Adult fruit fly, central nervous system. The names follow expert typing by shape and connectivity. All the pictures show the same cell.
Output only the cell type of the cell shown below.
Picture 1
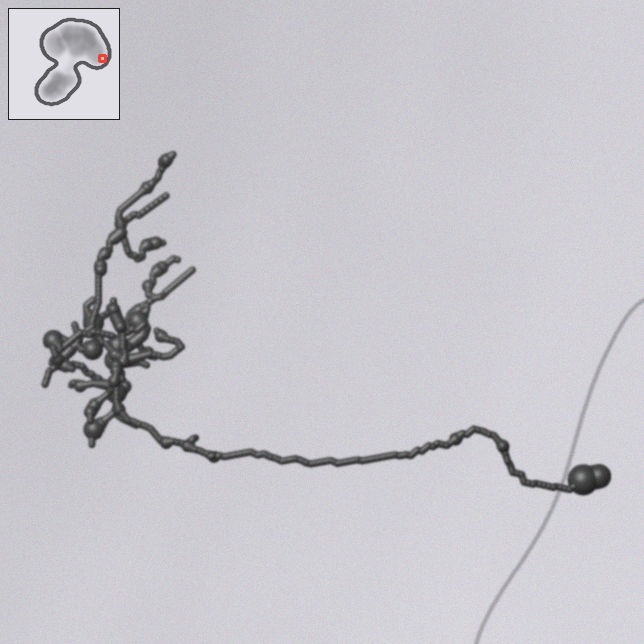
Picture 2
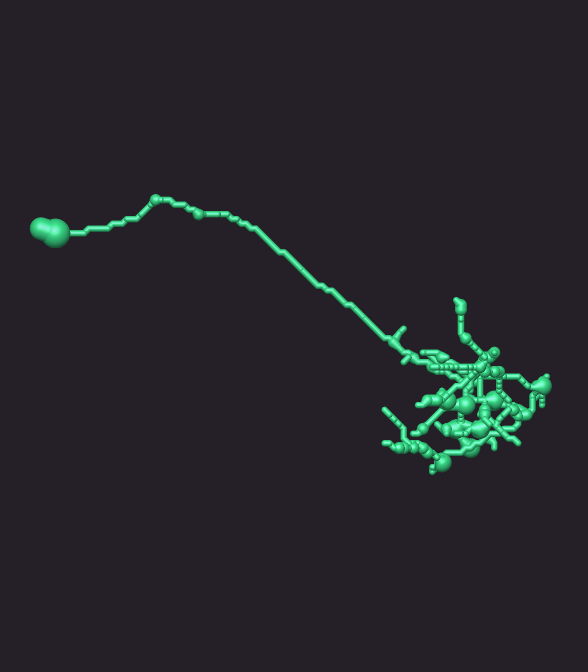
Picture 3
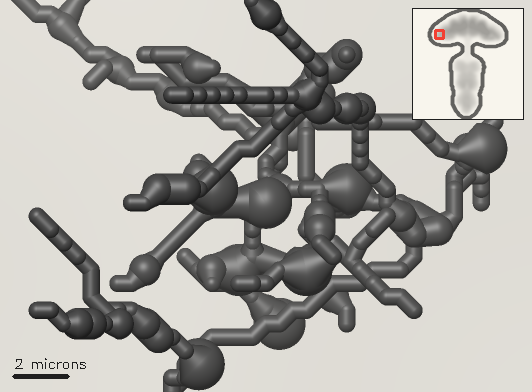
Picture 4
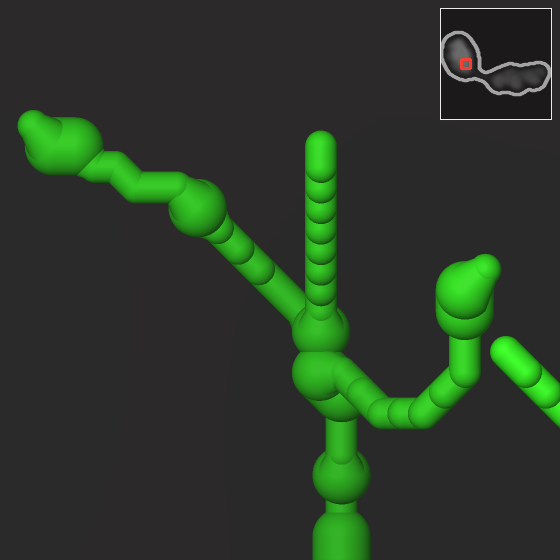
Cm1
